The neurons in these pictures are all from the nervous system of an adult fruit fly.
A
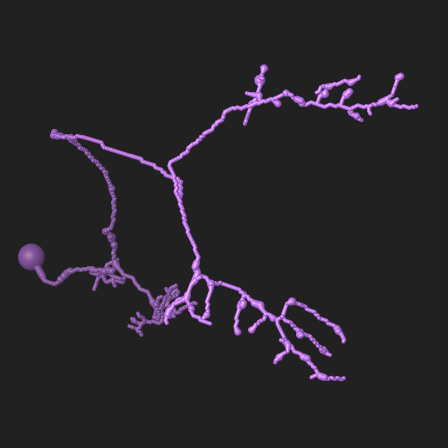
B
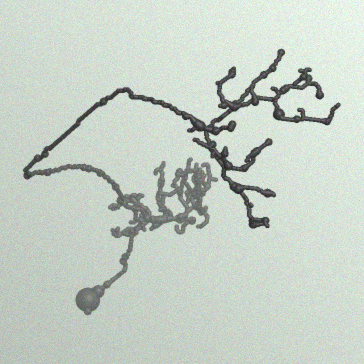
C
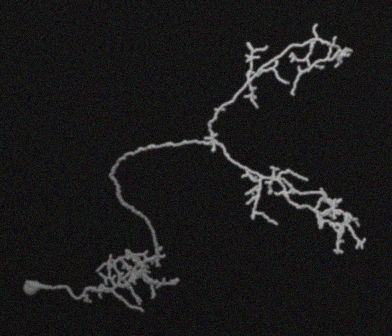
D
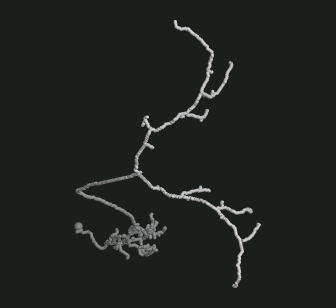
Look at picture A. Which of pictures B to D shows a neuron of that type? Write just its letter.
B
